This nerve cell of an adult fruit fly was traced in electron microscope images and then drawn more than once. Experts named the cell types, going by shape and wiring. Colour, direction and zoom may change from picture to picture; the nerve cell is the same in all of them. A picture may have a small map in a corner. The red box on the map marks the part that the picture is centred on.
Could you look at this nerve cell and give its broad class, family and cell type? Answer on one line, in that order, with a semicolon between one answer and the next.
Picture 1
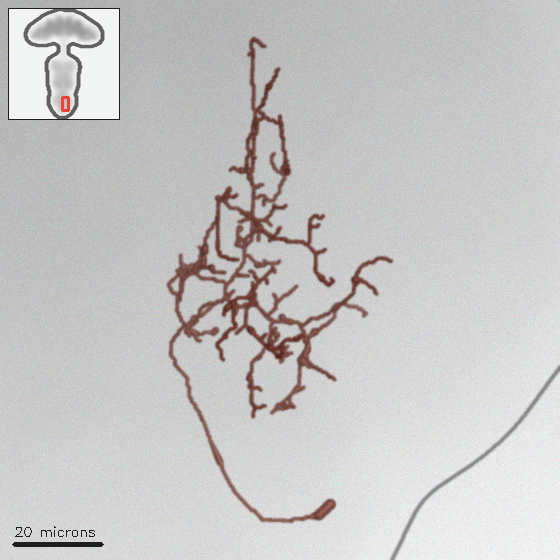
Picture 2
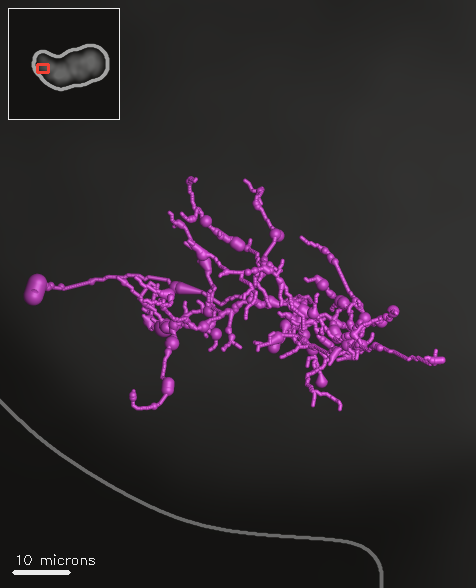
nerve-cord intrinsic neuron; hemilineage 01B; IN01B059_a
